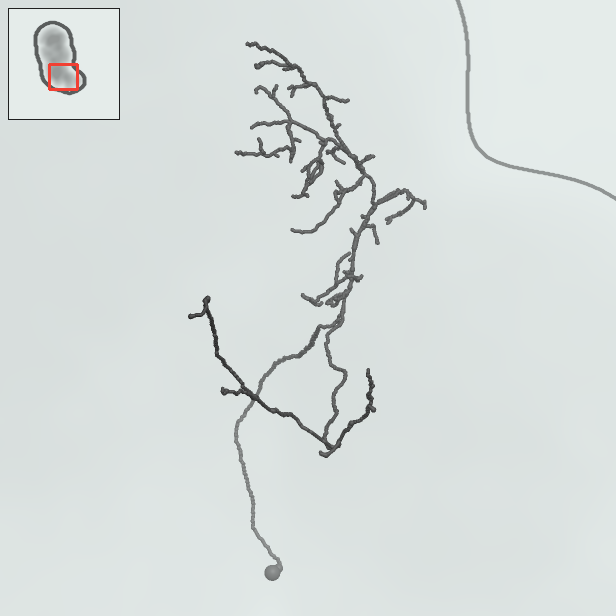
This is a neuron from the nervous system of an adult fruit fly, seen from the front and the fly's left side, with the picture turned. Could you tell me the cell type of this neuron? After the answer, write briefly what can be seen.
It is of cell type IN07B099. This is a nerve-cord intrinsic neuron. The cell body is at the bottom of the picture. Dozens of branch ends can be seen.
